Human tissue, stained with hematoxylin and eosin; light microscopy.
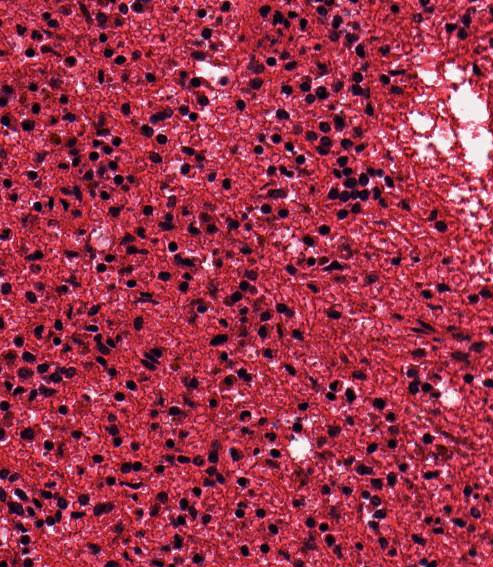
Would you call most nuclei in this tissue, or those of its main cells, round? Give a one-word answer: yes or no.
Yes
